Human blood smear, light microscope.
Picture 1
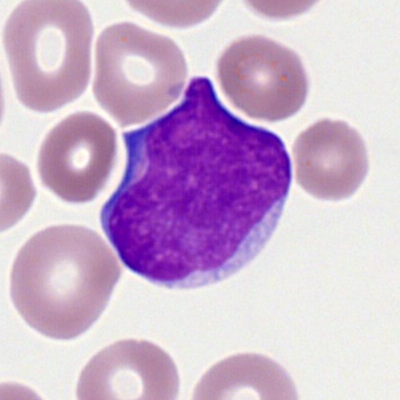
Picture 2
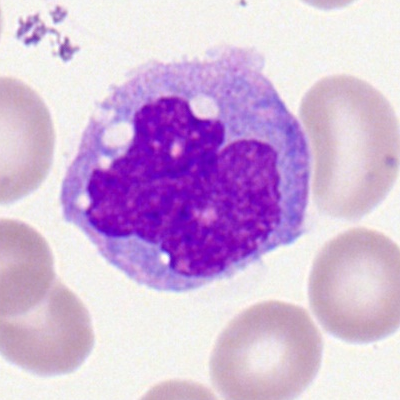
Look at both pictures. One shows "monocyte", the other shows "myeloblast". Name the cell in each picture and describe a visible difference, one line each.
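In picture 1 we see a myeloblast: No vacuoles are seen in the cytoplasm.
In picture 2 we see a monocyte: Several small round clear vacuoles sit in the cytoplasm close to the nucleus.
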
